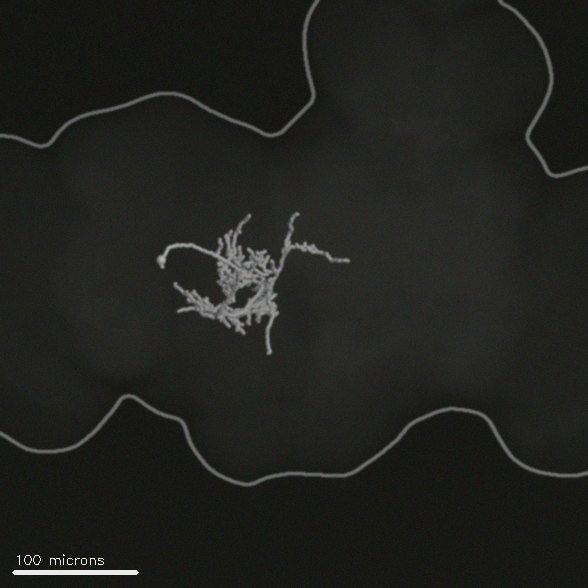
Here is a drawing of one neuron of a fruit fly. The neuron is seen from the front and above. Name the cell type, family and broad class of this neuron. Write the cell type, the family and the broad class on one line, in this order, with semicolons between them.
PS041; hemilineage WEDd1; central-brain intrinsic neuron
